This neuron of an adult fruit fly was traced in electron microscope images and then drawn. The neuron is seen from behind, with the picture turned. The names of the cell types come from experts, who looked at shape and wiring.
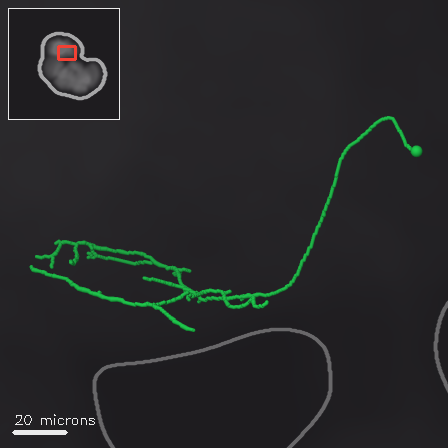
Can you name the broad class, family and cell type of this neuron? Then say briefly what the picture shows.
This is a nerve-cord intrinsic neuron. Its family is hemilineage 03B. Its cell type is IN03B086_b. From left to right in the picture it spans about 150 microns. As drawn here it is wider than it is tall.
